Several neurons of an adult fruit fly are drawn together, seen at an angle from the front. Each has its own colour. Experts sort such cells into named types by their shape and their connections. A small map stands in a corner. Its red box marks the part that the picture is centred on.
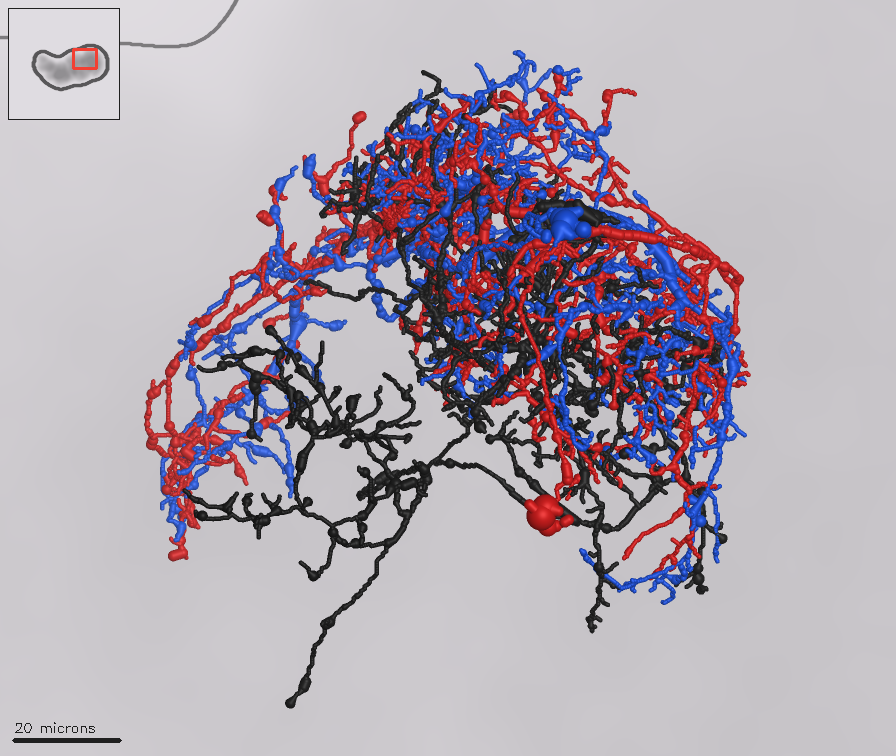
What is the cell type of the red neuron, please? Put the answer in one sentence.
The cell type is SMP077.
